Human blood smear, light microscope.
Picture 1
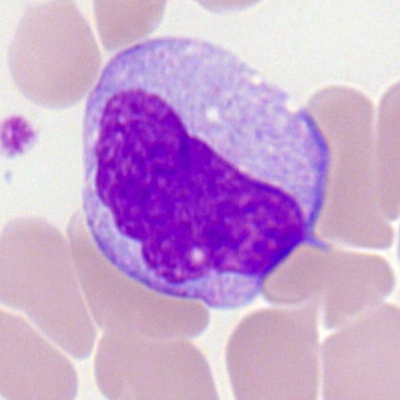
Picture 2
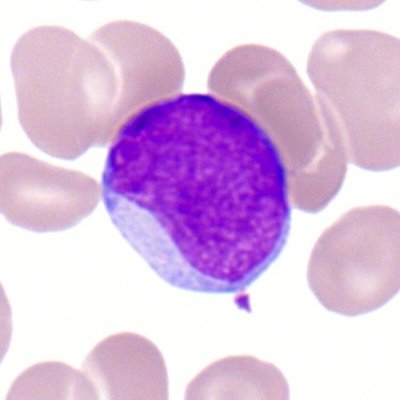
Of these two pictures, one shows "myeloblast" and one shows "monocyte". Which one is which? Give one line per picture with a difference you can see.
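Picture 1 is a monocyte. A few small clear vacuoles are seen in the cytoplasm.
Picture 2 is a myeloblast. No vacuoles are seen in the cytoplasm.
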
